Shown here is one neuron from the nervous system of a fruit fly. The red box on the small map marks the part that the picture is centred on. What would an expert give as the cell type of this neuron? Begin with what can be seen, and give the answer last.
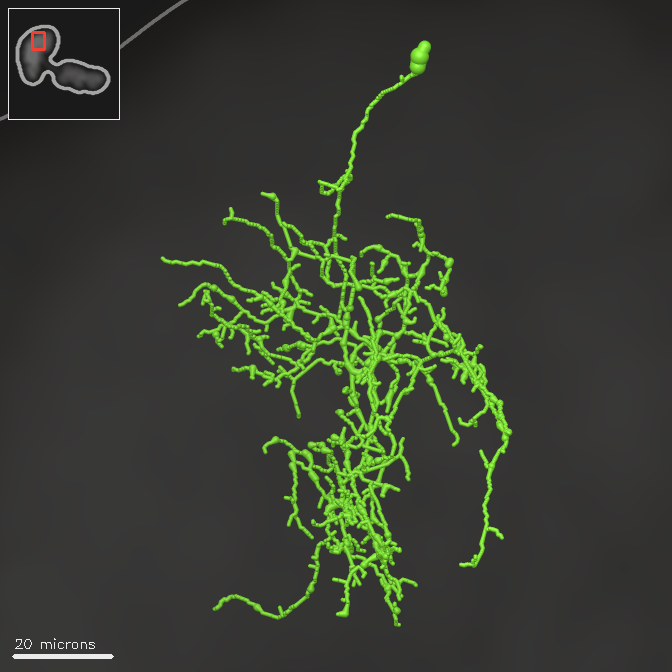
The cell body can be seen at the top of the picture. By the scale bar it is about 120 microns tall in this view. More than a hundred branch ends can be seen. Its broad class is central-brain intrinsic neuron. Its cell type is PVLP080_b.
